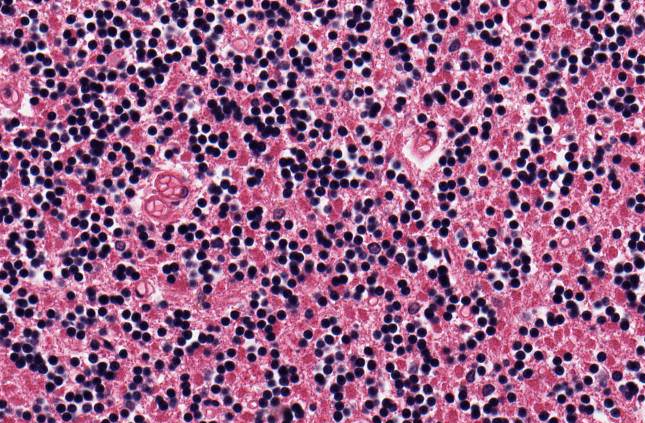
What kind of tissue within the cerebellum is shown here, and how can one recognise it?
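The answer is the granular layer. Small, round, densely dark-staining nuclei with barely any visible cytoplasm crowd the whole field evenly.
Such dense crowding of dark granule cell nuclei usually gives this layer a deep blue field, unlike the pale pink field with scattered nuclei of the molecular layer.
Irregular pale pink patches of finely granular material, free of nuclei, lie between them.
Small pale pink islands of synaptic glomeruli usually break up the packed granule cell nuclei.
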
